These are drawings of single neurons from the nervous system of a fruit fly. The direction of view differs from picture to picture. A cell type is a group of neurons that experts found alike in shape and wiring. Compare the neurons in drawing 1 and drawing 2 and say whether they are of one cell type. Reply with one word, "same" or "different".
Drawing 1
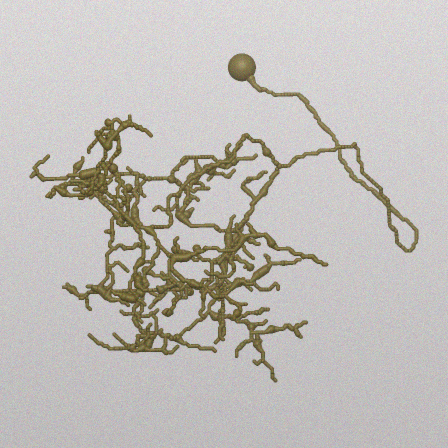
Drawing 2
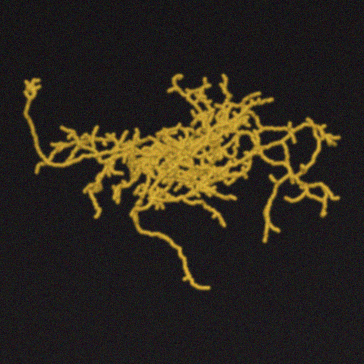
different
